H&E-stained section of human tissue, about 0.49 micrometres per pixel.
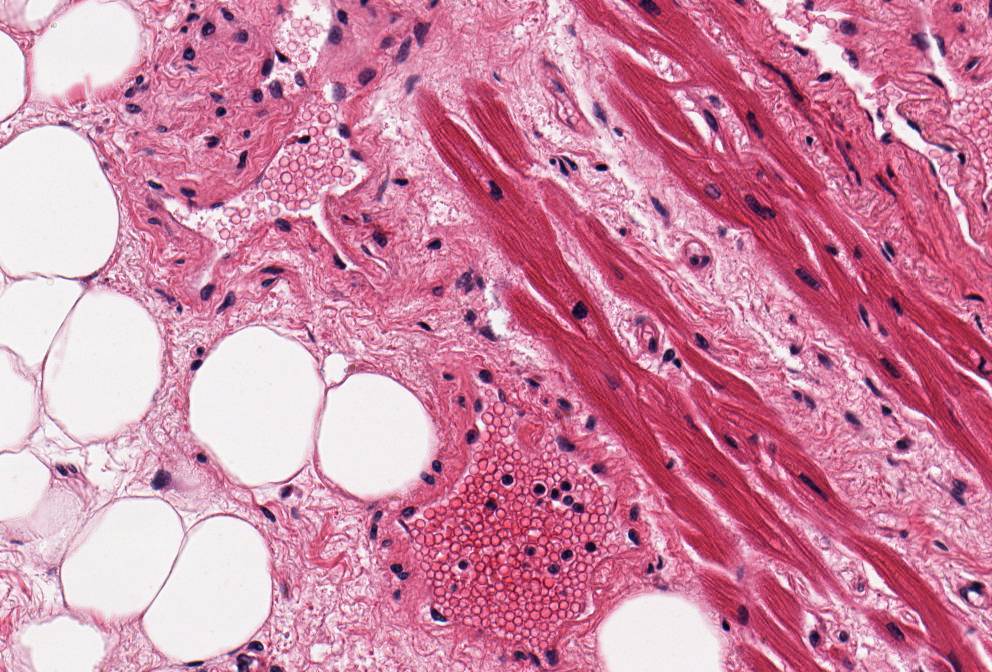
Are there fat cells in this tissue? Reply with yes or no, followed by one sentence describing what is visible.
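Yes. Fat lies along the left side of the field and long pink fibre bundles occupy the right half.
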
